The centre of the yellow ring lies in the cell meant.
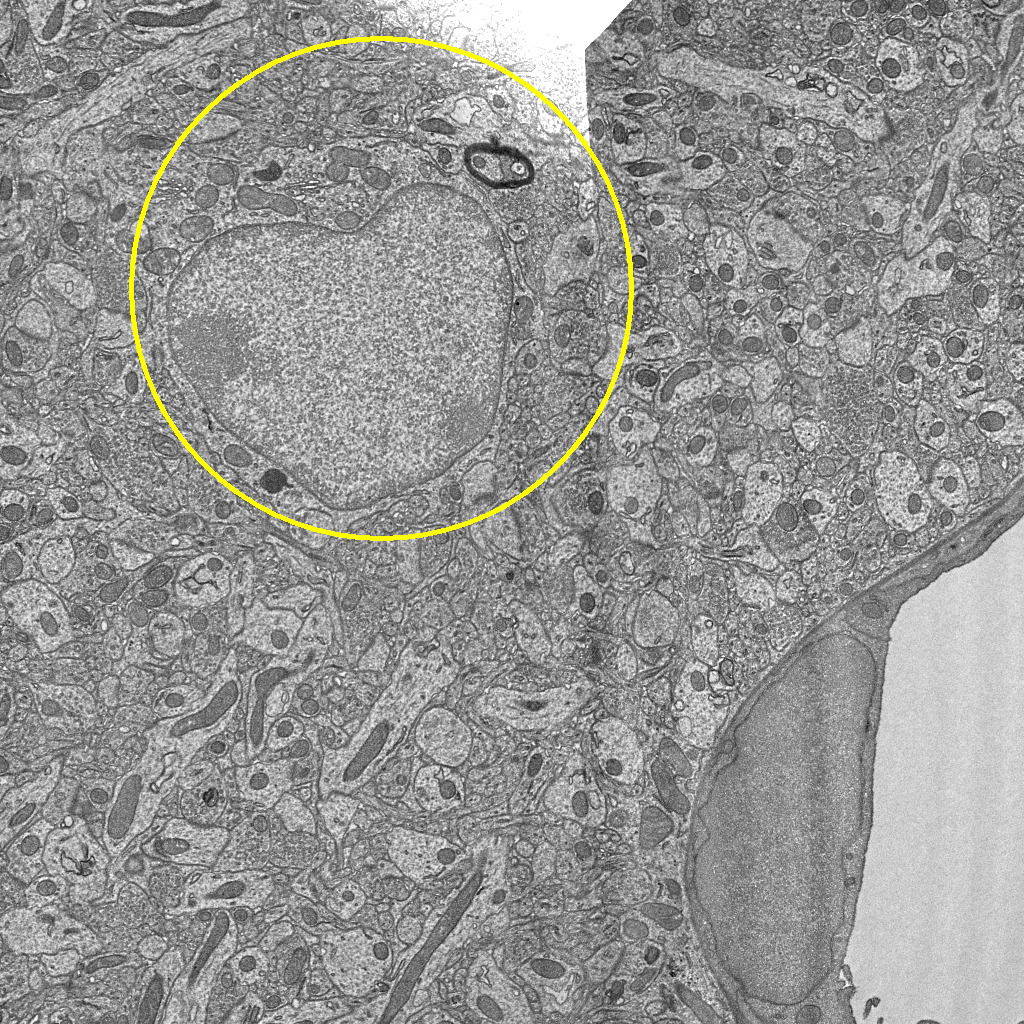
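Astrocyte, mouse visual cortex. Its whole nucleus lies inside the ring: broad and rounded, with a single notch in the upper edge giving a heart-like shape, and otherwise a smooth envelope without deep folds. Short stacks of parallel membranes lie in the cytoplasm above the nucleus; a small very dark round body sits against its lower-left edge.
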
